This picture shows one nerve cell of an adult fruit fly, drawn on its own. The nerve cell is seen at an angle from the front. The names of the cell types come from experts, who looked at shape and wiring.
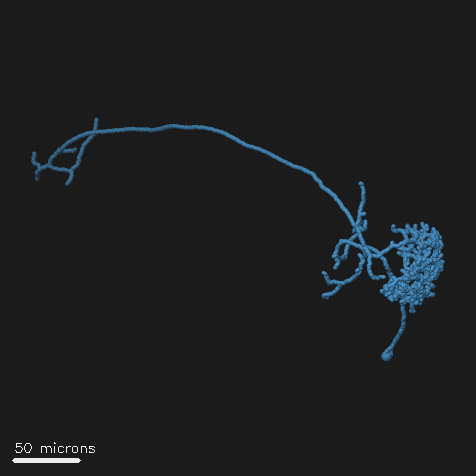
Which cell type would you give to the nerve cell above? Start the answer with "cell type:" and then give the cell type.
cell type: CB2339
